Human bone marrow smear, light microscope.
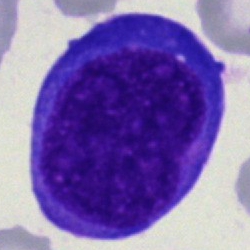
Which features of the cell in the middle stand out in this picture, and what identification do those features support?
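The cytoplasm's a deep, even blue, and the rim it makes is broader above the nucleus than below. The chromatin is finely granular, dotted right through the nucleus, and there's a small pale clear spot at the nucleus's upper right edge. So, a proerythroblast.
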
